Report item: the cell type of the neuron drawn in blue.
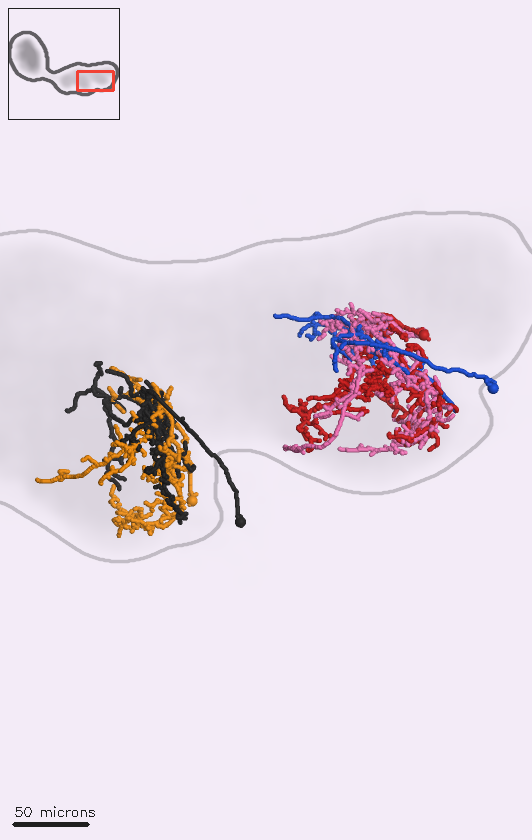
IN03A064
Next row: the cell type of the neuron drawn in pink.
IN19A044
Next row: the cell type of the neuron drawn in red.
IN19A046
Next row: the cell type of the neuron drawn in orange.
IN19A048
